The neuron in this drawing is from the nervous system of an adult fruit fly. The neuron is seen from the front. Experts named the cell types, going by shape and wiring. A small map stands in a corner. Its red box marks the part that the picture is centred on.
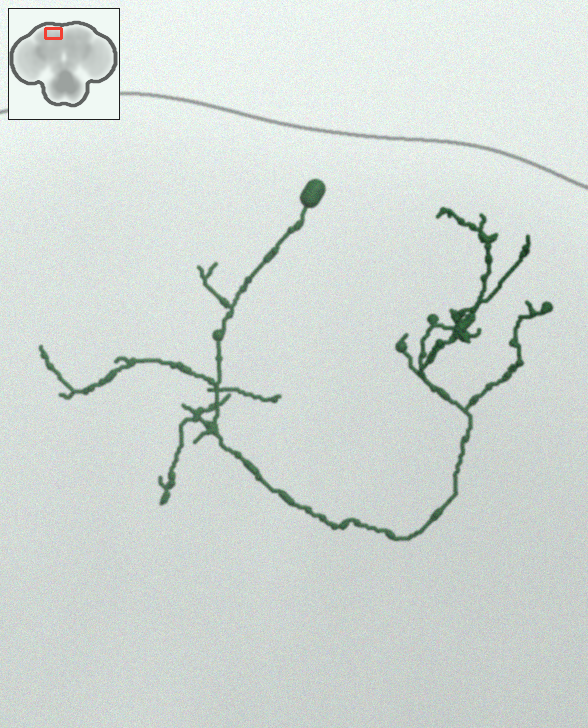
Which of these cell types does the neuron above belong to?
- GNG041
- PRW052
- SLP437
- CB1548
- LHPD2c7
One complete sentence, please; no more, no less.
It is CB1548 that names the cell type of this neuron.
